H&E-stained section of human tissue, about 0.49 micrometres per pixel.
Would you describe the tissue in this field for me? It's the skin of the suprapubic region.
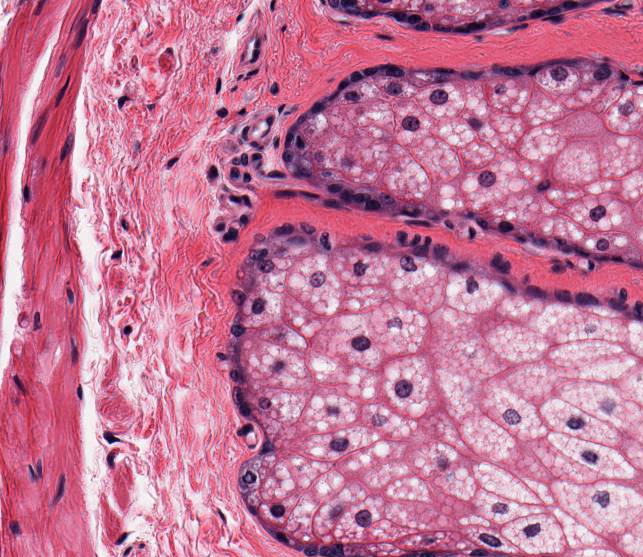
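Two rounded lobules of large pale cells, separated by pink fibrous tissue, fill the field's right two-thirds. Their sebocytes have cytoplasm packed with many small clear vacuoles, looking bubbly. Each lobule's rim is a single row of small flattened cells with dark, elongated nuclei.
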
